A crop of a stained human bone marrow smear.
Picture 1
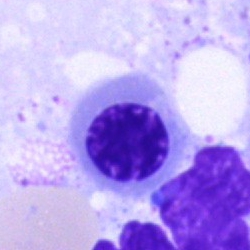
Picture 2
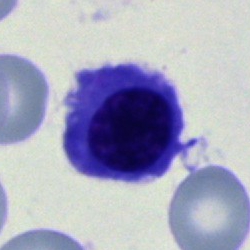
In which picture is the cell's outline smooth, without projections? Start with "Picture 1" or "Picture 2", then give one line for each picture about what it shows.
Picture 1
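Picture 1: The cell has a round, smooth outline.
Picture 2: The cell outline is irregular and ragged, most clearly along the left edge.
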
